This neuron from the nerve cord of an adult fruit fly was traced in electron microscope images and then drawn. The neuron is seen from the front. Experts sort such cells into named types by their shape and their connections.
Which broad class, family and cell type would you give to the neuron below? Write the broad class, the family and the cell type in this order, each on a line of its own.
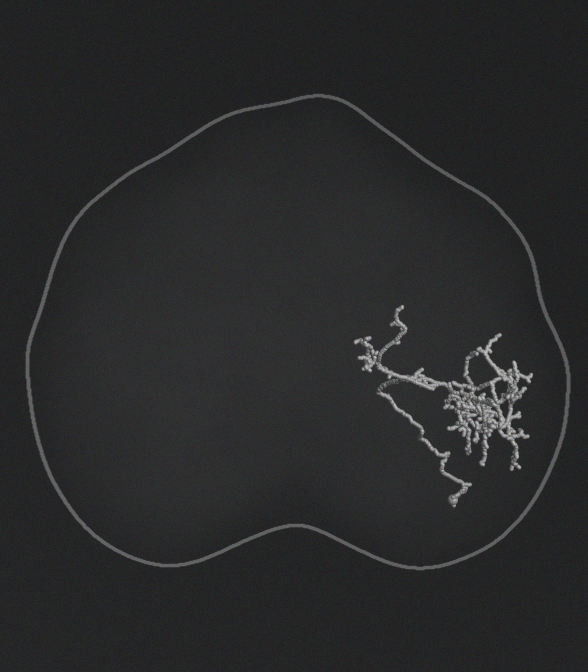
nerve-cord intrinsic neuron
hemilineage 21A
IN21A049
